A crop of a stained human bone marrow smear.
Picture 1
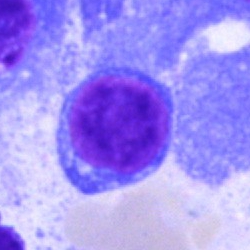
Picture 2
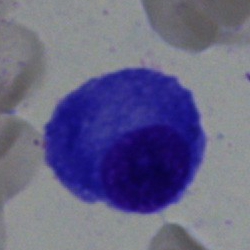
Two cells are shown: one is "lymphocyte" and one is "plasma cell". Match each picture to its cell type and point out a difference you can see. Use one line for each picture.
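Picture 1 shows a lymphocyte: The nucleus fills most of the cell and sits toward the upper right.
Picture 2 shows a plasma cell: The cytoplasm is abundant and takes up more of the cell than the nucleus.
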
